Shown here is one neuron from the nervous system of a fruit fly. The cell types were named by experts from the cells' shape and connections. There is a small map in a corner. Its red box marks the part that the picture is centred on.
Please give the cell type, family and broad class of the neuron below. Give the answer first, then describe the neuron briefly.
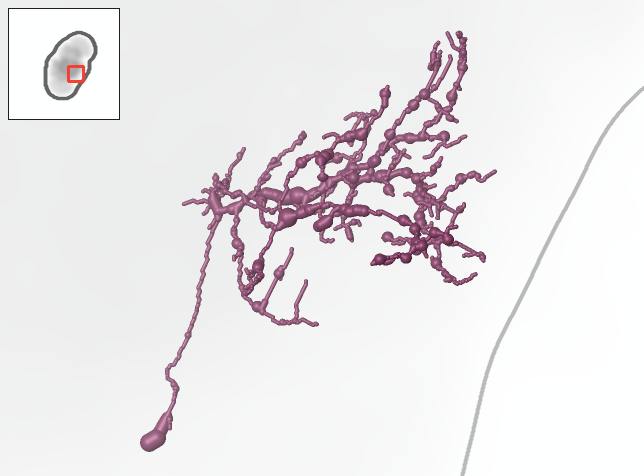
It is of cell type GNG412. The family is hemilineage TRdl_b. It is a central-brain intrinsic neuron. Its cell body lies at the lower left of the picture. The picture shows dozens of branch ends.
